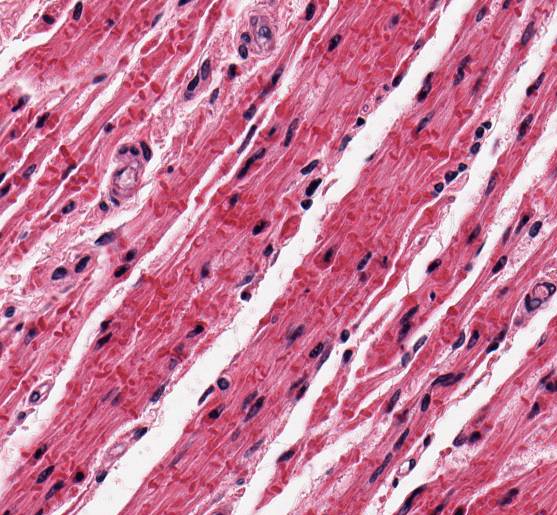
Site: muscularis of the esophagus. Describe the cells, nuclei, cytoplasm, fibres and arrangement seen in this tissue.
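Field filled with parallel bundles of elongated fibres, running diagonally lower left to upper right. Fibre cytoplasm: strong pink-red. Nuclei within bundles elongated, dark purple, long axes along the fibres. Small vessels with round lumens between bundles, upper left.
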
